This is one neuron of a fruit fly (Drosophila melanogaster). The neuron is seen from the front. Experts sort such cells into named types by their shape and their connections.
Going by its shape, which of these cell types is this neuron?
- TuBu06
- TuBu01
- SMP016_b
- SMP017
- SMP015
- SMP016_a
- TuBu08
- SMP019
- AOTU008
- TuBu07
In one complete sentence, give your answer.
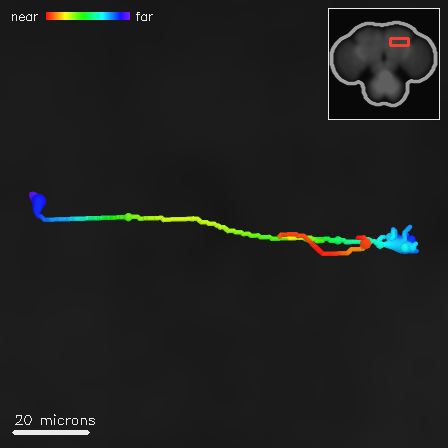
By its cell type, the neuron is TuBu08.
